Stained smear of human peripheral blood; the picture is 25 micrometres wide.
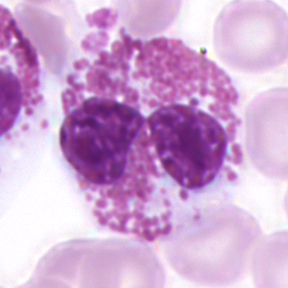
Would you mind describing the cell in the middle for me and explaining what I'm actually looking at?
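What strikes me first is the cytoplasm, packed with coarse, round, reddish-pink granules of fairly even size. The outline is irregular, and loose granules lie scattered beyond its edge. I can find no nucleoli in either lobe. It is an eosinophil.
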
